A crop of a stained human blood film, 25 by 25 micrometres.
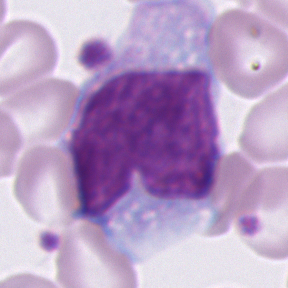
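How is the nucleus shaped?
Deeply notched from its lower edge.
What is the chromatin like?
Fine and lacy, not coarsely clumped.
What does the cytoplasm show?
Pale grey-blue, with many small pale spots.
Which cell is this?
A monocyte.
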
